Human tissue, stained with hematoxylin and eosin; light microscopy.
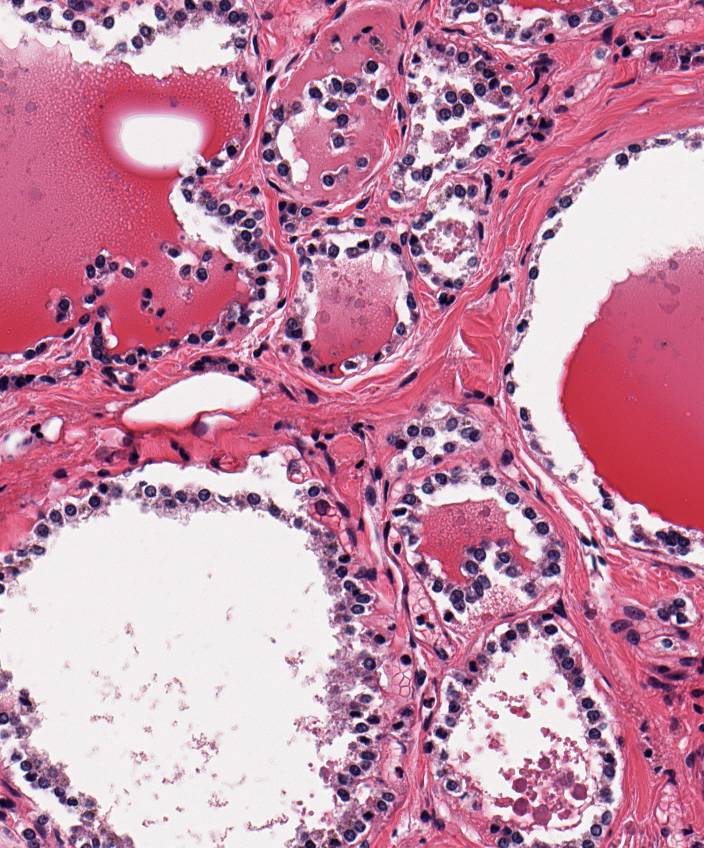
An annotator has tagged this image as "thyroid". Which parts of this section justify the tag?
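The section is thyroid. Its field consists of rounded, closed spaces, each lined by a single layer of cuboidal cells whose small, round, dark-staining nuclei are fairly uniform in appearance.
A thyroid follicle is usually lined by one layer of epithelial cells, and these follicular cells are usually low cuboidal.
The large spaces at the upper left and the right are filled with homogeneous, deep pink material. Less in keeping, the spaces vary widely in size and are separated by bands of connective tissue.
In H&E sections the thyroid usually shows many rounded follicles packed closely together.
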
